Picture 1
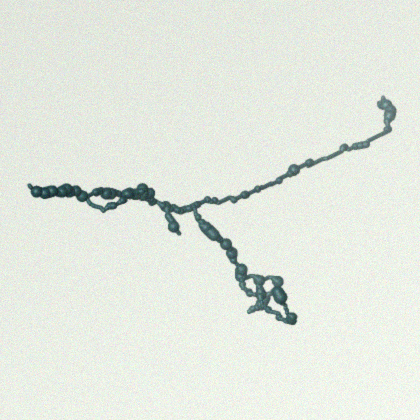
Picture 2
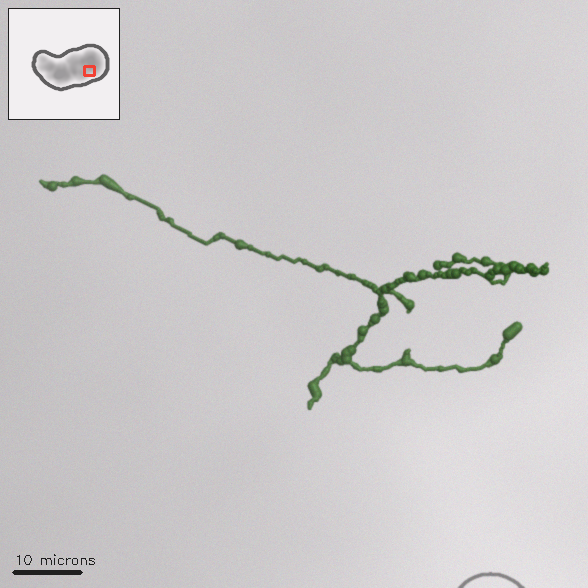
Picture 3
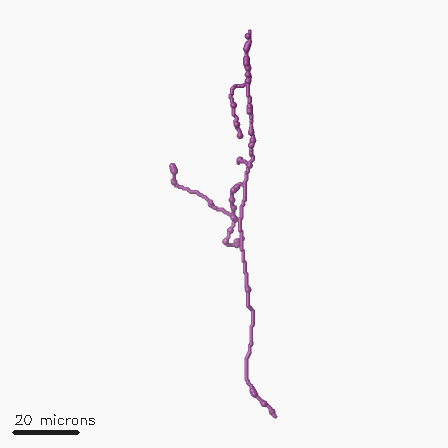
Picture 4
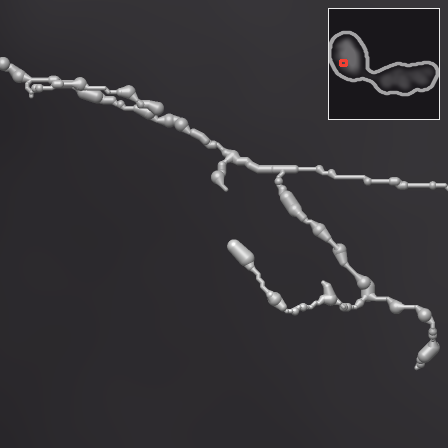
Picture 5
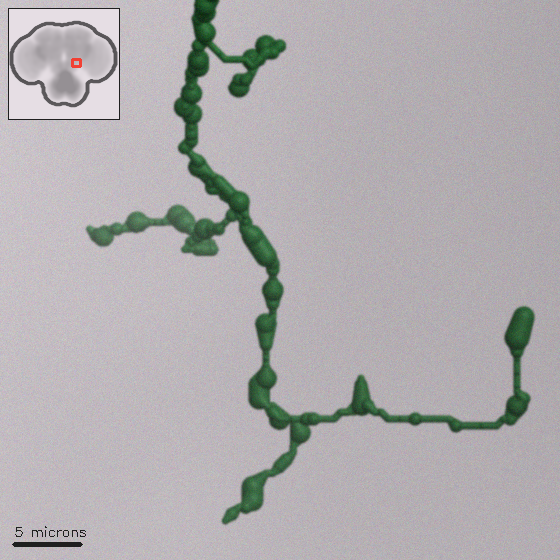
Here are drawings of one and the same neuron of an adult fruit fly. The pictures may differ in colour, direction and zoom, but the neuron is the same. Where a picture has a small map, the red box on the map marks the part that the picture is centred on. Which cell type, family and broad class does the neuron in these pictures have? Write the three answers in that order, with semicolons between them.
JO-DA; class mechanosensory; sensory neuron entering the brain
